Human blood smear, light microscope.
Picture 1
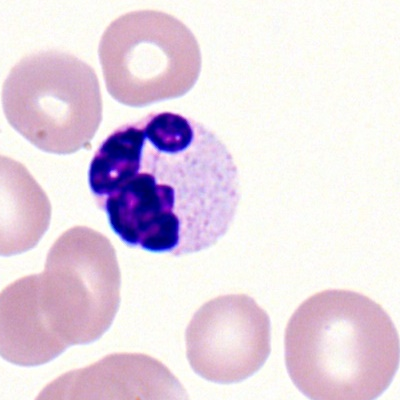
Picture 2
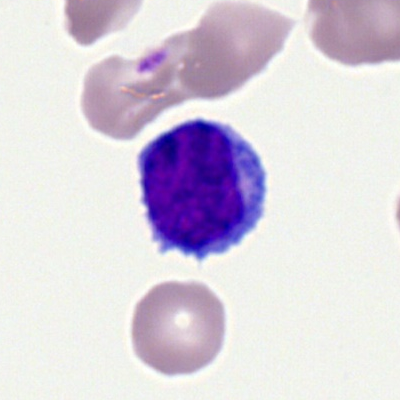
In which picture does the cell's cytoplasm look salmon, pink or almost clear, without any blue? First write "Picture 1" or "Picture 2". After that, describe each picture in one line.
Picture 1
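Picture 1: The cytoplasm is pale pink and fills the right half of the cell.
Picture 2: The cytoplasm is blue.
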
